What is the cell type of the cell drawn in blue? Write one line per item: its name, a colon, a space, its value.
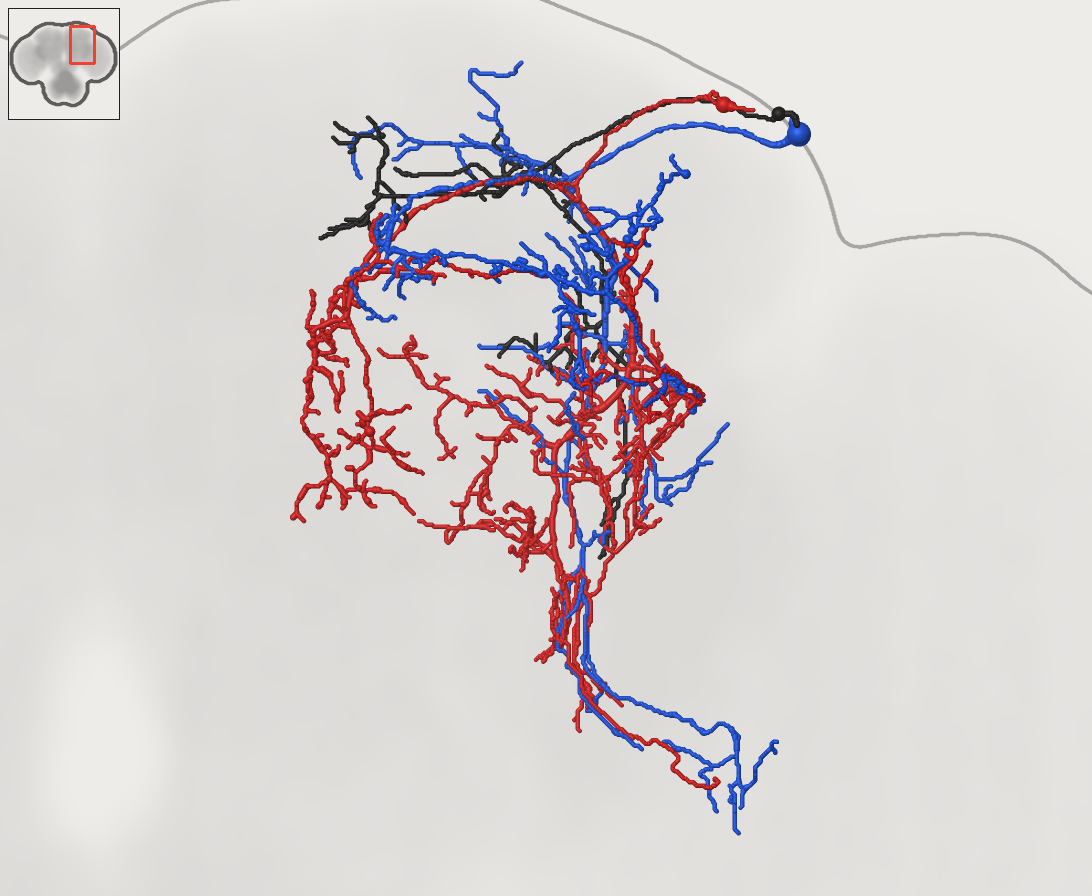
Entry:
cell type: SLP249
